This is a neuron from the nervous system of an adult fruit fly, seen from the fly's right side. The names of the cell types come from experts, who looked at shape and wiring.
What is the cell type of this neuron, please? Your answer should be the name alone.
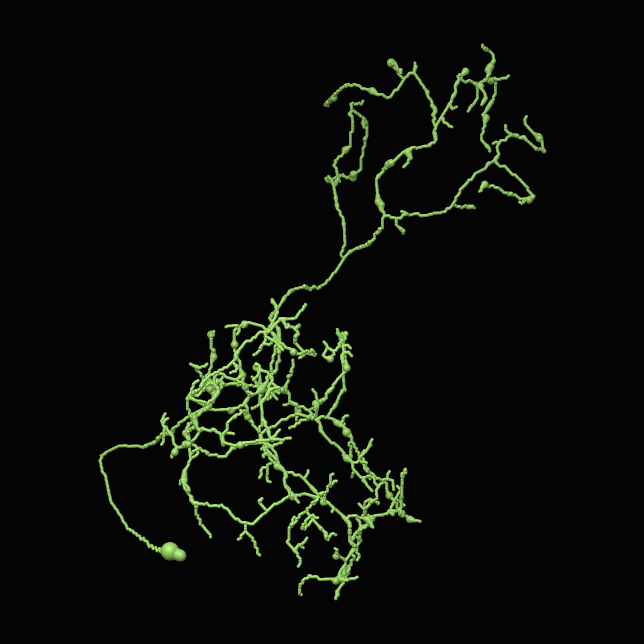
CB3288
